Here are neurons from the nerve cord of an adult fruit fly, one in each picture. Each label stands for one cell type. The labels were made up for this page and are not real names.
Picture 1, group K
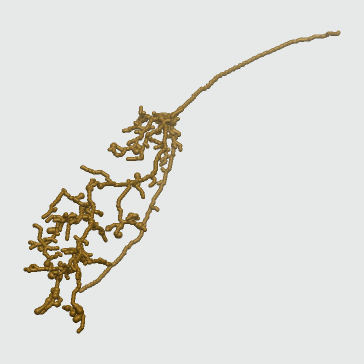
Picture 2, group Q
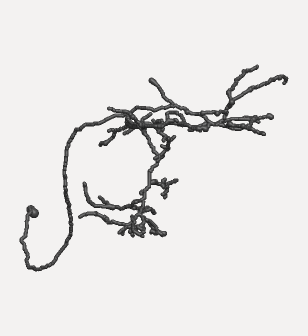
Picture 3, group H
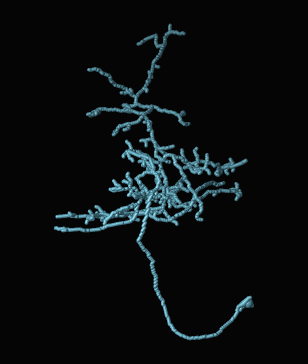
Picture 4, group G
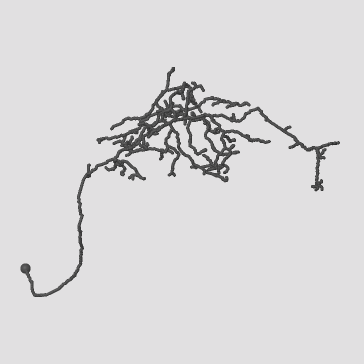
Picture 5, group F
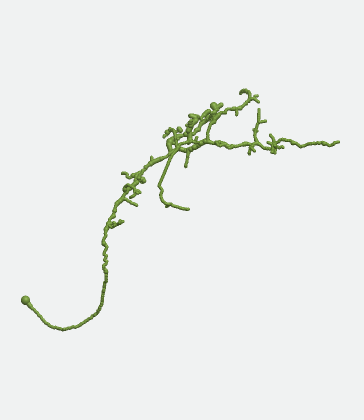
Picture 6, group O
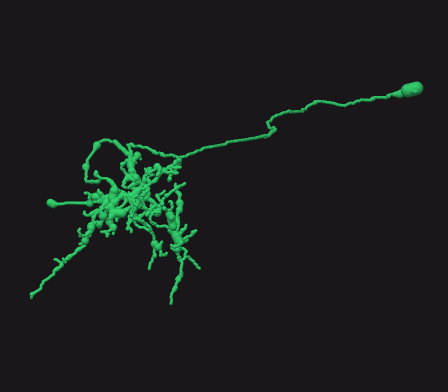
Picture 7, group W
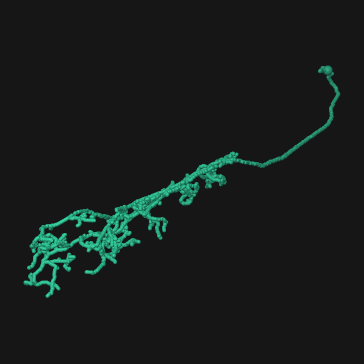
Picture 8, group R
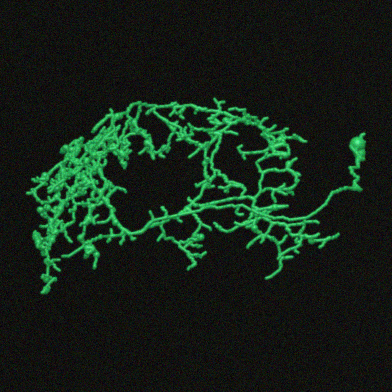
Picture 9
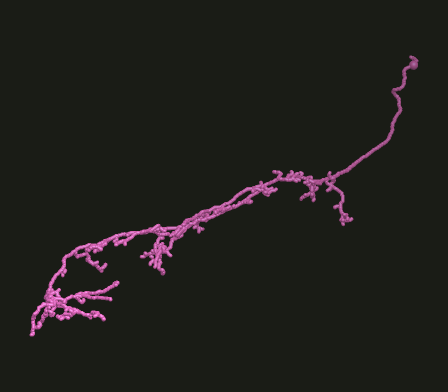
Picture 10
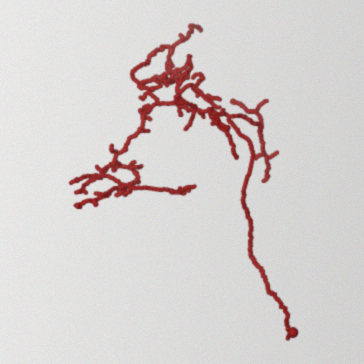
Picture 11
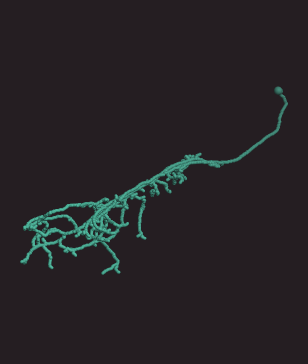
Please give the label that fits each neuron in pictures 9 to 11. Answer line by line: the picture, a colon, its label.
9: group K
10: group Q
11: group W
